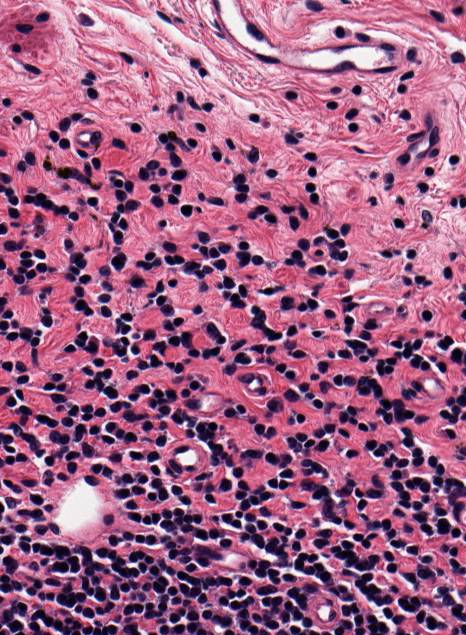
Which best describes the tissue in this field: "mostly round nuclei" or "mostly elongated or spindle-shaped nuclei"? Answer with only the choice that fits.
Mostly round nuclei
